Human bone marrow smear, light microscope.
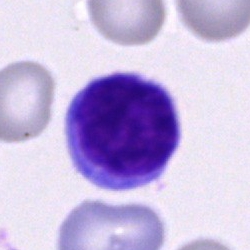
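Lymphocyte, central cell, in a stained human bone marrow smear. The chromatin is dense and stains dark purple. The cytoplasm forms a thin blue rim, widest at the lower left. It contains no visible granules and no vacuoles.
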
